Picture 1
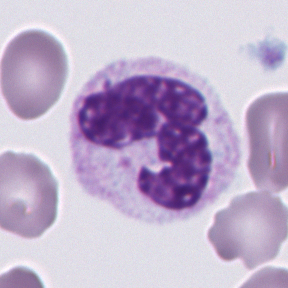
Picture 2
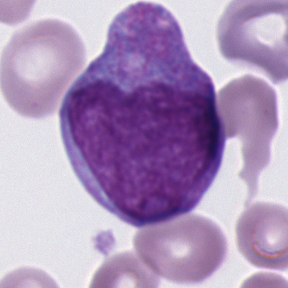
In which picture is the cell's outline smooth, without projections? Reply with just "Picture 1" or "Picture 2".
Picture 1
